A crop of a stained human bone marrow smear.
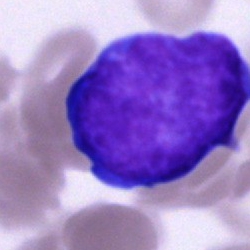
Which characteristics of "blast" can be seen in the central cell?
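The nucleus seems to fill nearly the whole cell, and that goes with a blast.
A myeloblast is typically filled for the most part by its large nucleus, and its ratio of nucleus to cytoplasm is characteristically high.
Only a very thin rim of deep blue cytoplasm shows at the edge, clearest along the left and lower border, which fits as well.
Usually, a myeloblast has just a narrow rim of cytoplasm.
The chromatin looks finely dispersed, with no coarse dark clumps. As for the outline of the cell, it is irregular and slightly lumpy rather than smoothly round.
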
